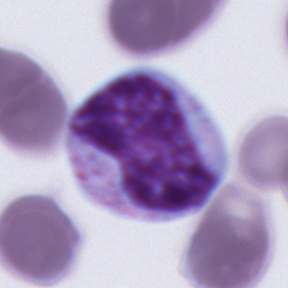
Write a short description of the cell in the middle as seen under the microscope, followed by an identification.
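Outline first: round and smooth. Nucleus next: a single mass without lobes, with a broad indentation on its lower-left side. Cytoplasm last: pale lilac-grey, widest at the lower left. This is a band neutrophil.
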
